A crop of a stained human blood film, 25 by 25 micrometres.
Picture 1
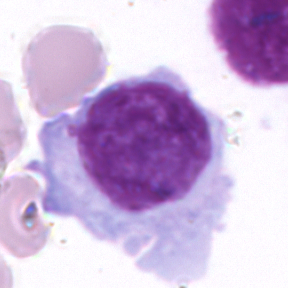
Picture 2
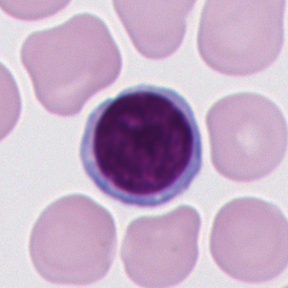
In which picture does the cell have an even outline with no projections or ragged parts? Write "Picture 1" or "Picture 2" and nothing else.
Picture 2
